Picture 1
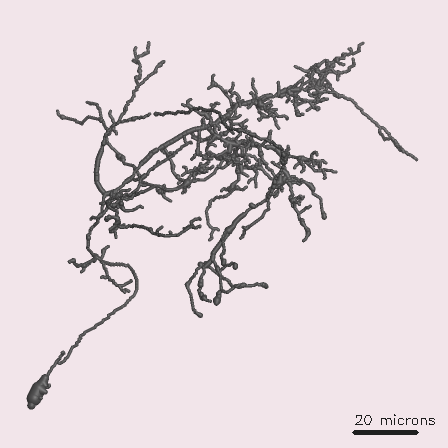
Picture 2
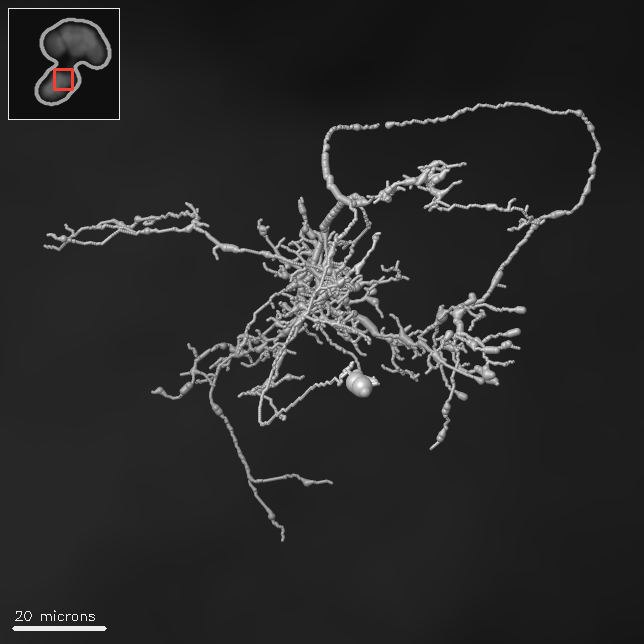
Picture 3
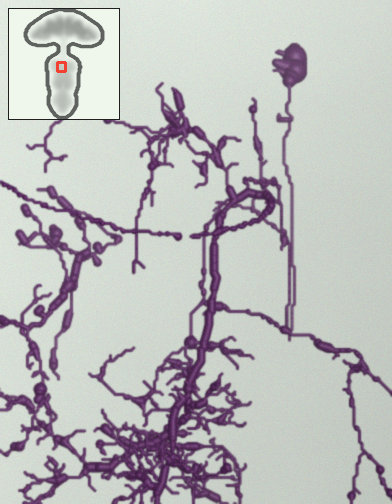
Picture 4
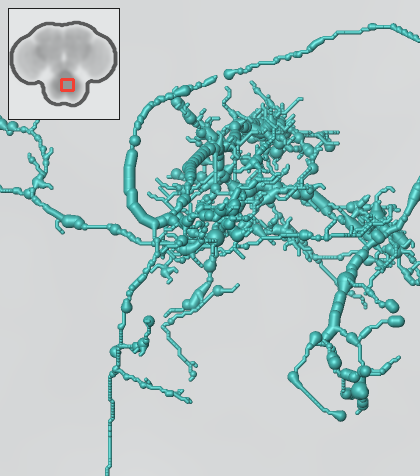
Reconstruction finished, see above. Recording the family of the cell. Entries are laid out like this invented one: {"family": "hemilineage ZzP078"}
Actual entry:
{"family": "hemilineage 02A"}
